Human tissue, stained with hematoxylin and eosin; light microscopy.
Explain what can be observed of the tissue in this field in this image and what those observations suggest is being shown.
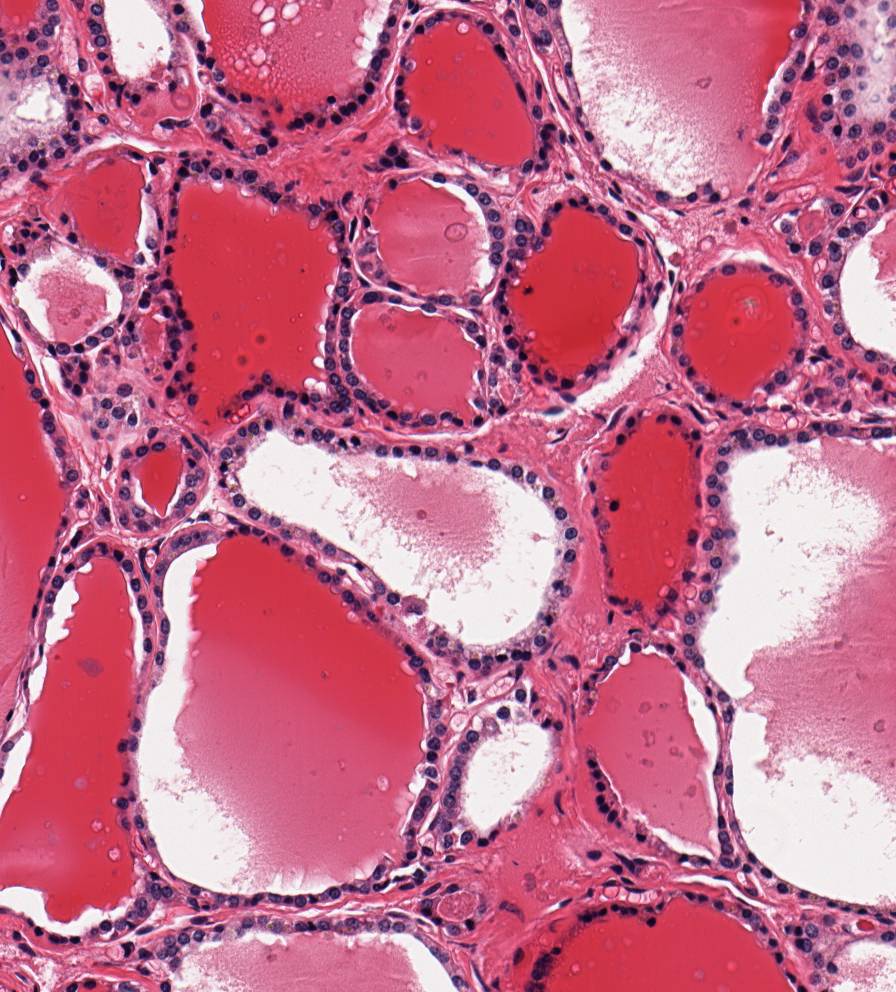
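Here you've got closely packed rounded follicles of varying size, with only thin partitions between them. The biggest sit toward the lower left and along the right edge; smaller ones cluster in the upper centre. A single layer of flattened to low cuboidal cells lines each, with small round dark nuclei evenly spaced. It's thyroid.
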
